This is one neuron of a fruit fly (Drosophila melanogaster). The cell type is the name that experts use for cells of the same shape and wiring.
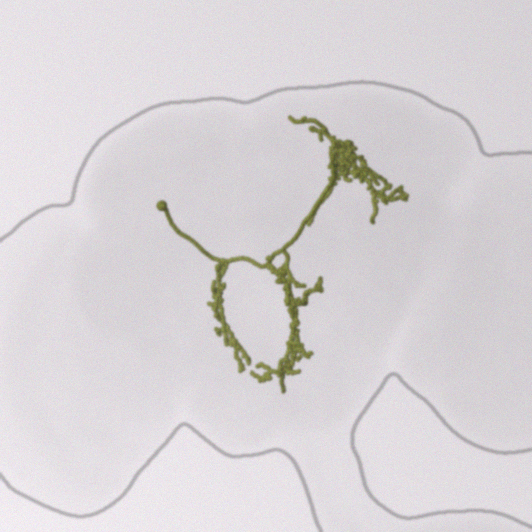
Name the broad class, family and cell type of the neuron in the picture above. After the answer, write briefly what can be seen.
Its broad class is central-brain intrinsic neuron. Its family is hemilineage CREa1_ventral. Its cell type is mAL_m5a. As drawn here it is about as wide as it is tall.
